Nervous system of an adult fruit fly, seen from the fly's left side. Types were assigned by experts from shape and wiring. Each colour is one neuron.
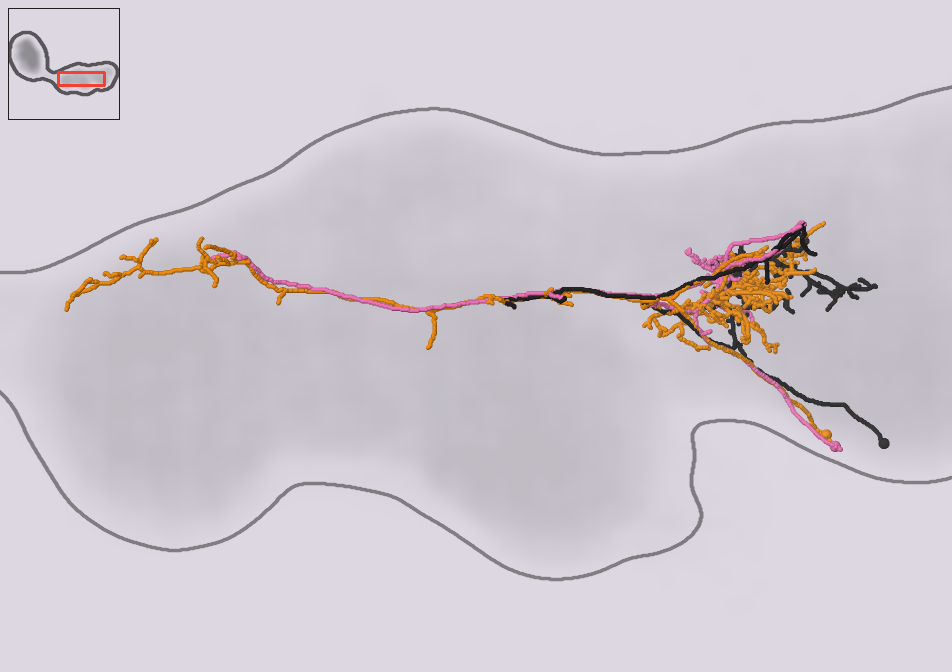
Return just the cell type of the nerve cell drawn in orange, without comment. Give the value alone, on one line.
IN08B058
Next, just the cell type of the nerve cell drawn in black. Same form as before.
IN08B076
